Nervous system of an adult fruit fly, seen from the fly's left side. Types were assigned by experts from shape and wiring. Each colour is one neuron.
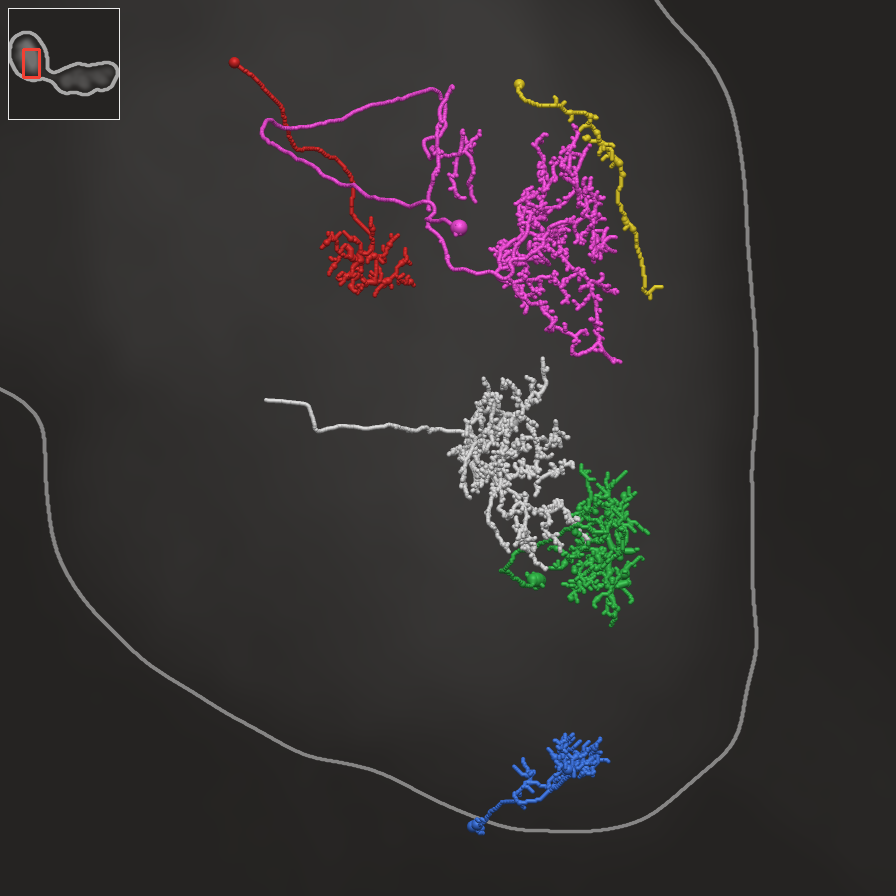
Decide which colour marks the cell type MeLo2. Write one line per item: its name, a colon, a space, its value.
colour: magenta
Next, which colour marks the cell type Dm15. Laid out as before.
colour: red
